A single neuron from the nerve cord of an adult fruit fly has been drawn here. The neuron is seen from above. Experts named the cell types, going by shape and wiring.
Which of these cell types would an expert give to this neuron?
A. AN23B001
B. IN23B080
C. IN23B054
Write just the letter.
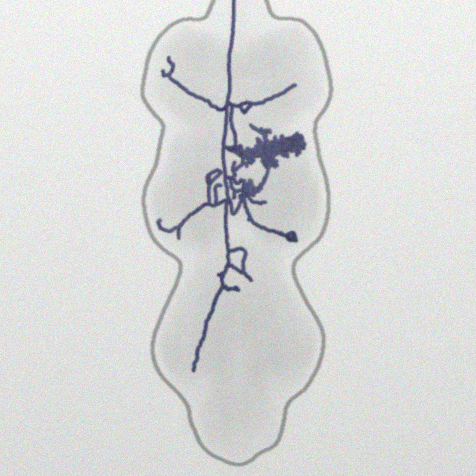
A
